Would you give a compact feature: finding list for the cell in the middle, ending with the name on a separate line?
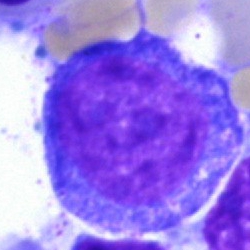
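Projection: I notice just one, small and tapering, rising from the top edge
Chromatin: finely stippled, and I can see small paler spots scattered through it
Cytoplasm: a moderate rim of deep blue around the nucleus
Granules: fine, pinkish-purple, scattered in the cytoplasm
Name: proerythroblast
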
